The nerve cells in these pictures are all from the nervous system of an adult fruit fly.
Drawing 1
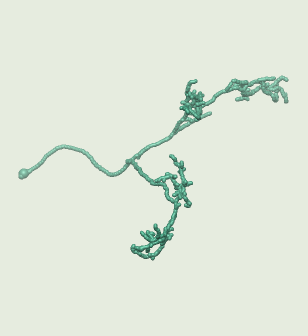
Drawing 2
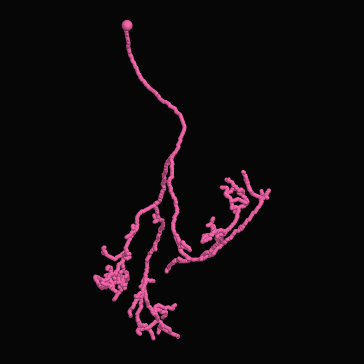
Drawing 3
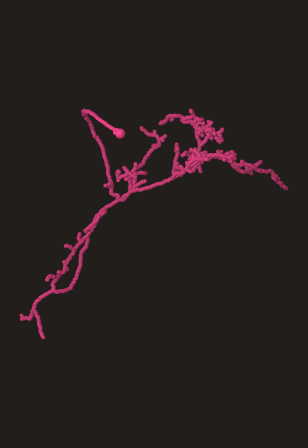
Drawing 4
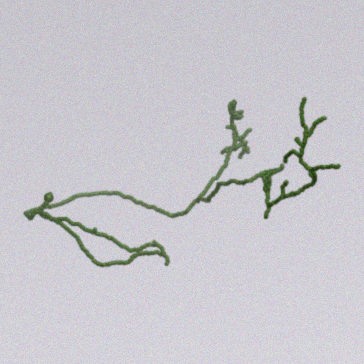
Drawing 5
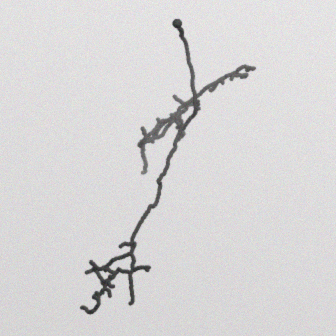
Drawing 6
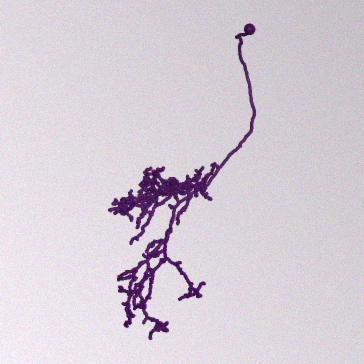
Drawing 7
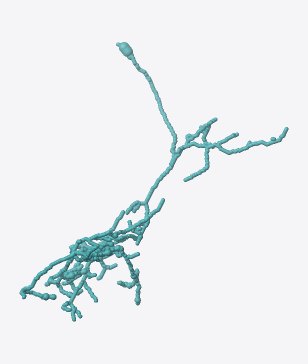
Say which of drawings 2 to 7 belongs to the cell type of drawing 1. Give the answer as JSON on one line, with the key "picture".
{"picture": 2}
